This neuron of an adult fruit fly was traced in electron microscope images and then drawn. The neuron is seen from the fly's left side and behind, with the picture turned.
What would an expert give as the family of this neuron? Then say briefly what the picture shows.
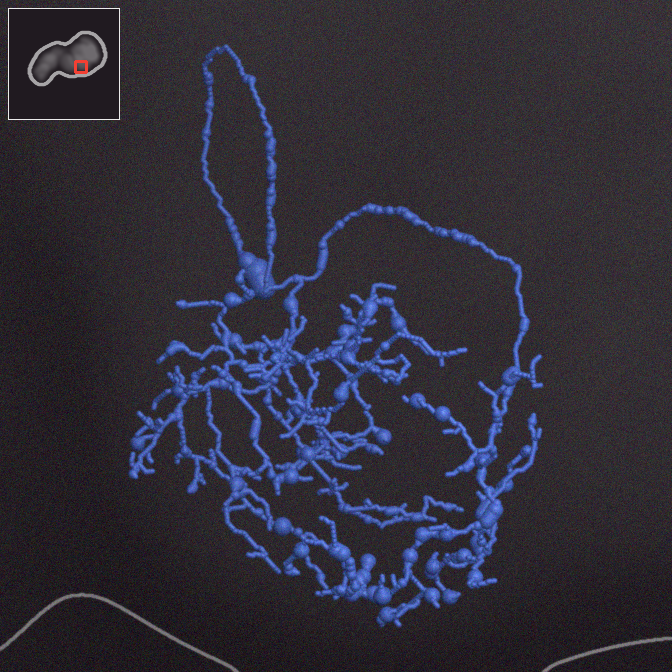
Its family is hemilineage LHl1. This is a central-brain intrinsic neuron. The cell body can be seen in the middle of the picture. The picture shows dozens of branch ends.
